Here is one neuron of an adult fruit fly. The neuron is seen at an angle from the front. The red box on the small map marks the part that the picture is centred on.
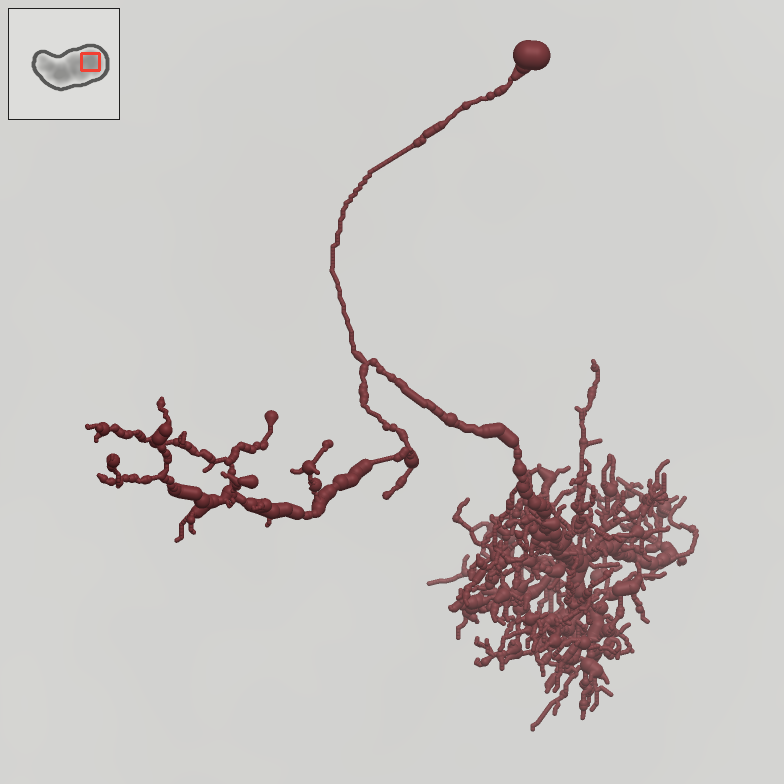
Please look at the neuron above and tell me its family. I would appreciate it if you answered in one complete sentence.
By its family, the neuron is hemilineage VPNd1.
